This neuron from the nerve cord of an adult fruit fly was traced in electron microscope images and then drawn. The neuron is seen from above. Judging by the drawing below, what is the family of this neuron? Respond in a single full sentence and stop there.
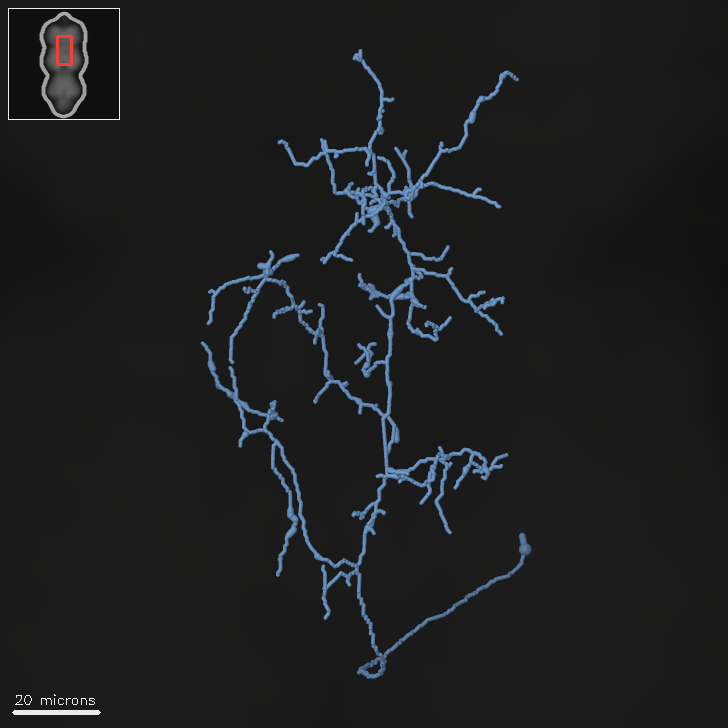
The neuron is sorted into family hemilineage 05B.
